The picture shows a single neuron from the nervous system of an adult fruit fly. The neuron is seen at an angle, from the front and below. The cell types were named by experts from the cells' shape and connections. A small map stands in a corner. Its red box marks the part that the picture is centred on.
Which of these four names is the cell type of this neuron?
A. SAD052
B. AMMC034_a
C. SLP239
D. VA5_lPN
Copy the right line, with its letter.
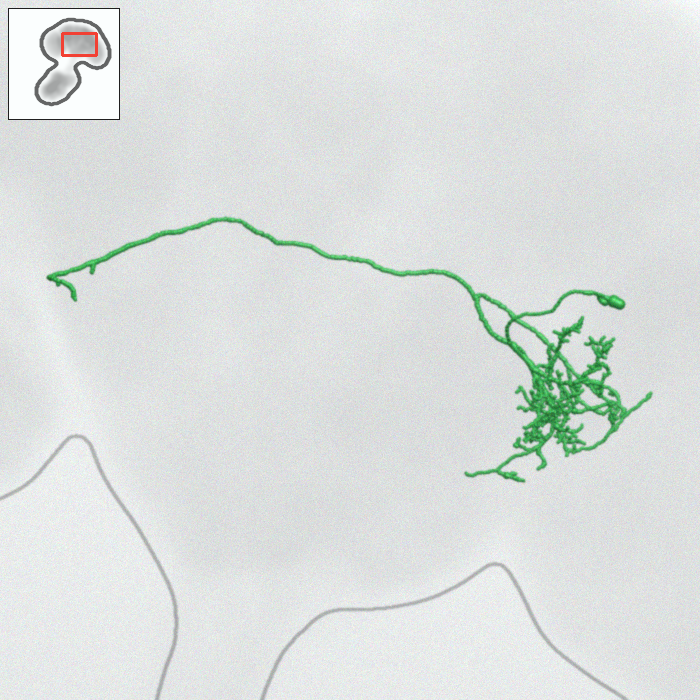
B. AMMC034_a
